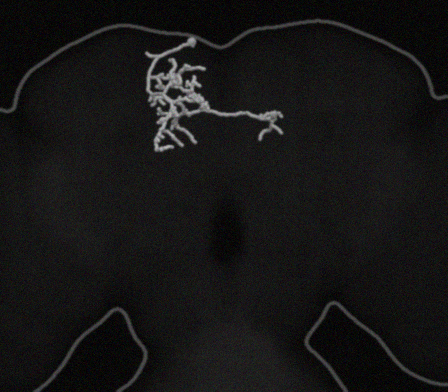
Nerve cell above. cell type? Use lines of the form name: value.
cell type: SMP452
